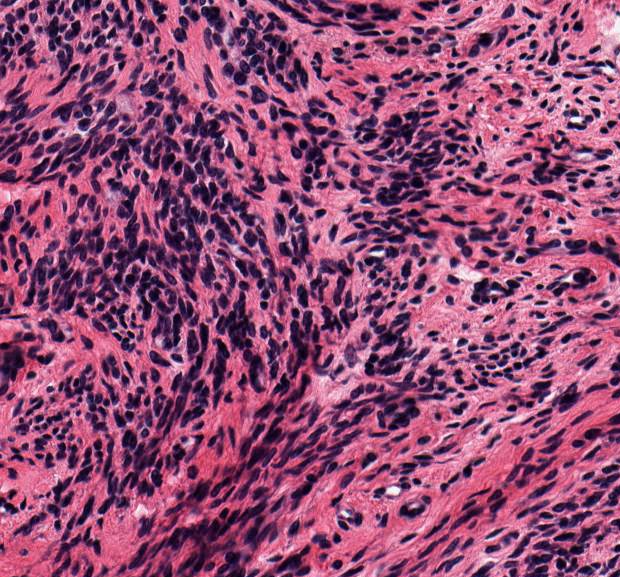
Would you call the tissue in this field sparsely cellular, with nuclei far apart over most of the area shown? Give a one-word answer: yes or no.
No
